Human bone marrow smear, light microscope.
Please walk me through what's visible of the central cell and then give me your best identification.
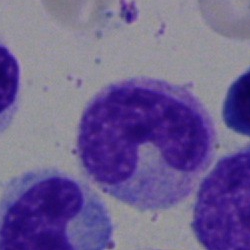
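The chromatin is clumped, with paler patches lying between darker areas. No nucleoli are visible in the nucleus. The cytoplasm is pale lilac-grey, and its widest area lies in the notch of the nucleus at the bottom of the cell. Answer: band neutrophil.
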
